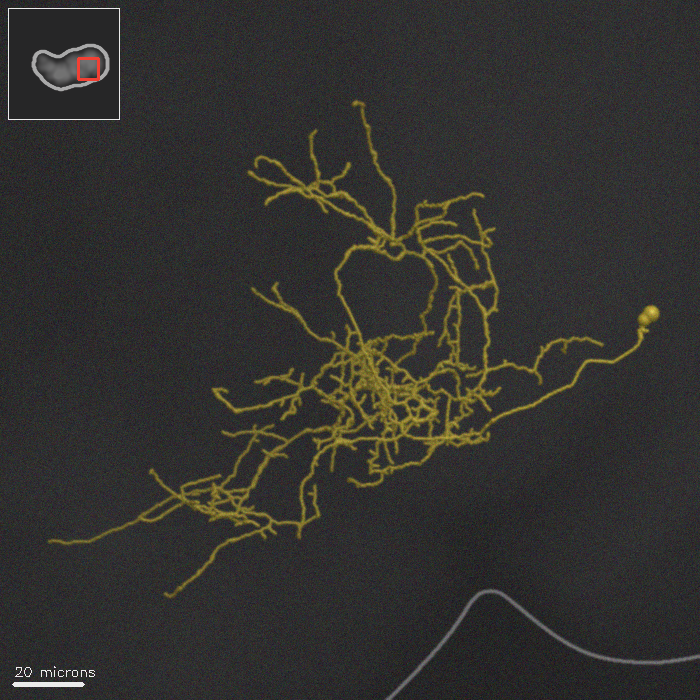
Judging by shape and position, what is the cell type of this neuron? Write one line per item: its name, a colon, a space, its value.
cell type: CB3682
